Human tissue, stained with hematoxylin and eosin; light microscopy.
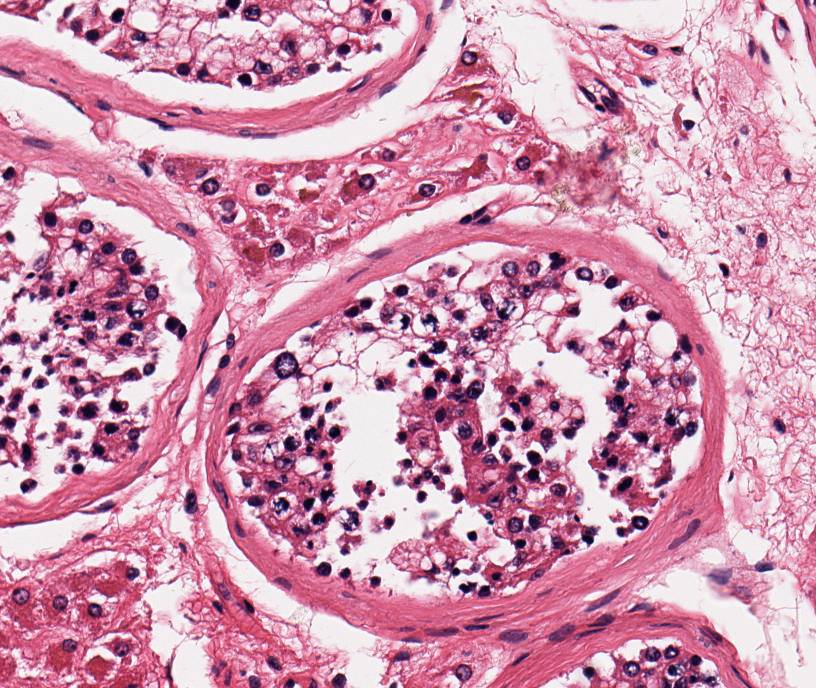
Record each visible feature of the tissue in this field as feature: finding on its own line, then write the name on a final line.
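Layout: rounded tubules cut across, largest and most complete in the centre
Middle tubule: centre partly empty, clear white spaces among cells
Interstitial cells: some hold golden-brown cytoplasmic pigment
Fat cells: none in the field
Name: testis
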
